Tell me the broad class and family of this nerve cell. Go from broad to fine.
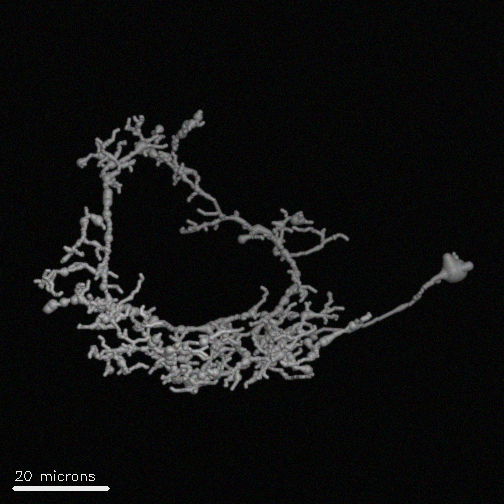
nerve-cord intrinsic neuron; hemilineage 01B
